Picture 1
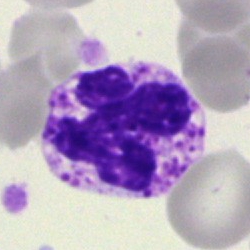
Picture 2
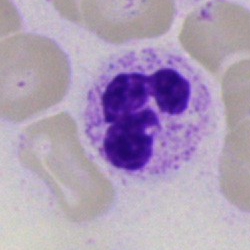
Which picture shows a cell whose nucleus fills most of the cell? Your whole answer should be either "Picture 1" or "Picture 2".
Picture 1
